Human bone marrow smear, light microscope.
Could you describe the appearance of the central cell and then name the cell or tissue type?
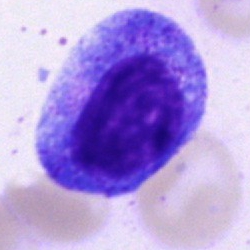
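The cell has an oval outline with a smooth edge. Its nucleus sits off-centre, toward the lower right of the cell, and the cytoplasm, which stains blue, forms a broad rim widest on the upper left side. Promyelocyte is the name for this cell.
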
